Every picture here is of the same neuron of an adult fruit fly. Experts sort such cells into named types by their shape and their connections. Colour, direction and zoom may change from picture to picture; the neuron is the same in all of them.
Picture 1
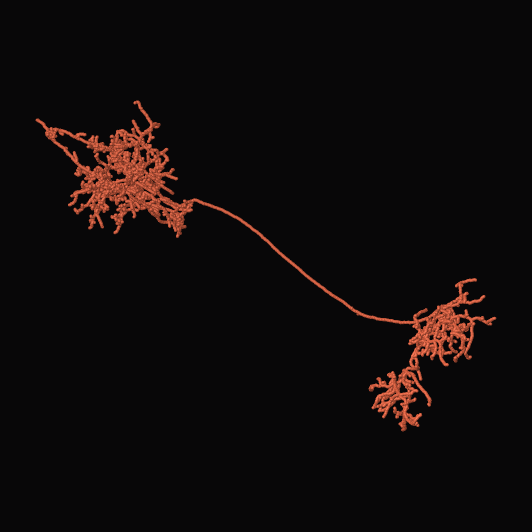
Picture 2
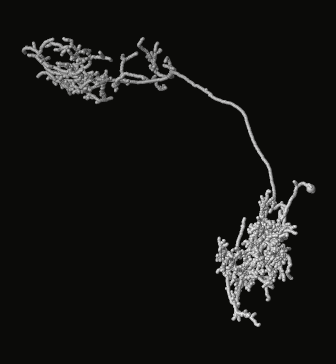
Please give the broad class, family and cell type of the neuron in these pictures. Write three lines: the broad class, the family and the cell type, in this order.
ascending neuron
hemilineage 10B
AN10B005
